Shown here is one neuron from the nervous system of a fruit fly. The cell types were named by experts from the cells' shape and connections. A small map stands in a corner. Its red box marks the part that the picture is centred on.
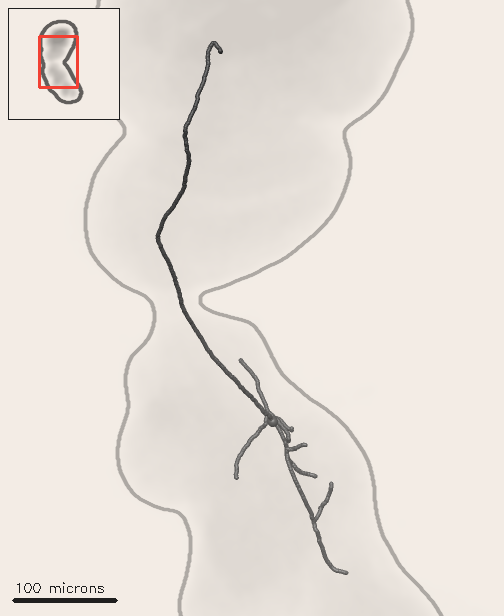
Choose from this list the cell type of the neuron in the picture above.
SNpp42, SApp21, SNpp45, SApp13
SApp13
